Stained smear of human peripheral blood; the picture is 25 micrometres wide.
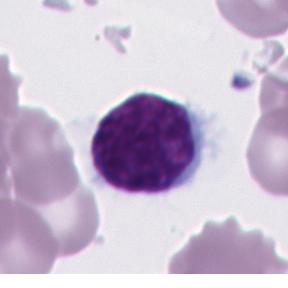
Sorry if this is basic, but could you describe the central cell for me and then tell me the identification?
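First, the nucleus is round in outline and about 9 micrometres across. Second, its chromatin is dense and coarsely clumped. Third, the cytoplasm is pale blue and forms only a thin rim around the nucleus. Fourth, fine wispy projections fringe the right edge of the cell. The cell is a hairy cell.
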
